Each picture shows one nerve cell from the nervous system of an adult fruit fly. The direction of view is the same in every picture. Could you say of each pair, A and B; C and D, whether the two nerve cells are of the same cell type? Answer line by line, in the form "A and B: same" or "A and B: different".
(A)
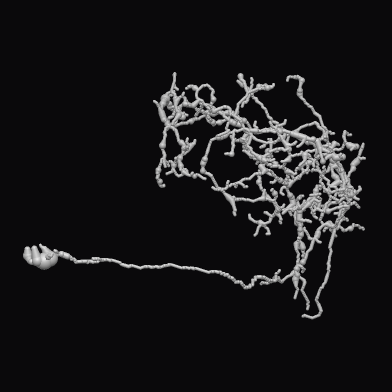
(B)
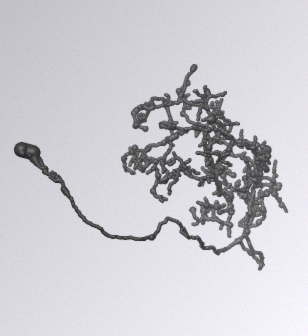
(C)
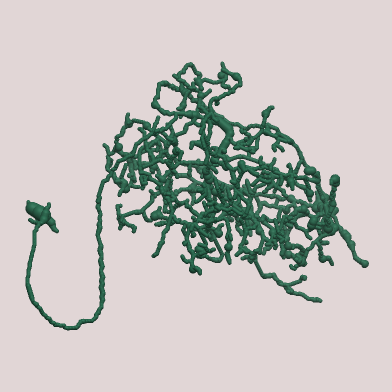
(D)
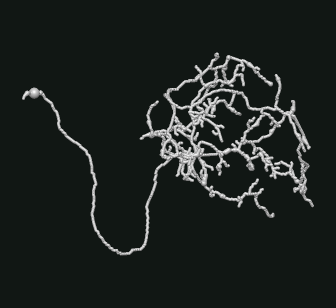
A and B: same
C and D: different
